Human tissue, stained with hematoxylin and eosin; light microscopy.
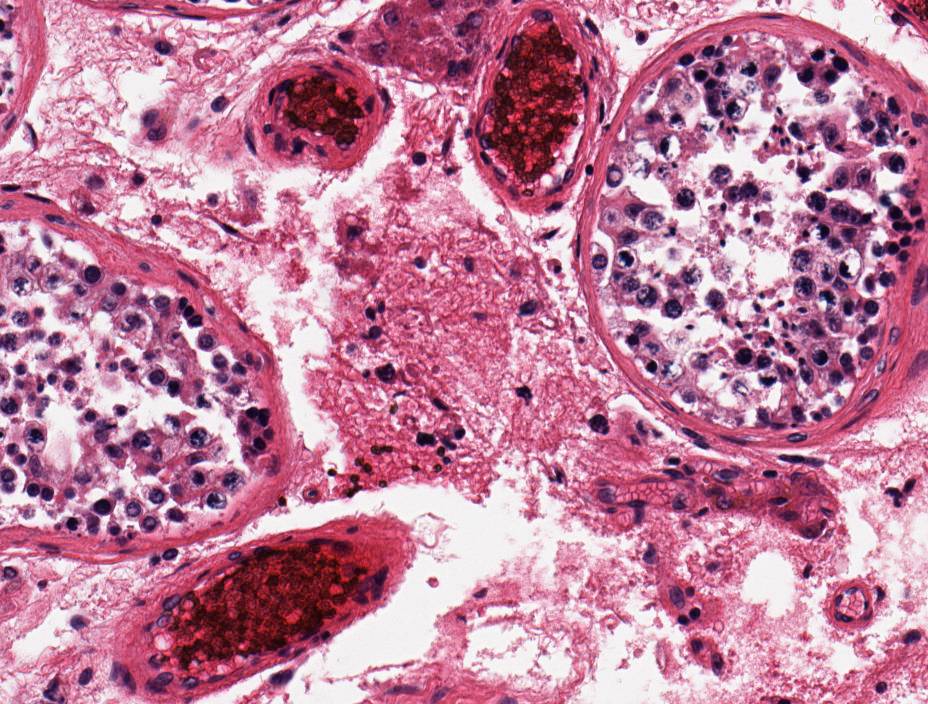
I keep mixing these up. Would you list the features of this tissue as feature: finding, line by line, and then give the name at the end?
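Tubular units: two large, rounded, at upper right and middle left
Cells inside: many small dark round nuclei, mixed with larger cells with paler round nuclei
Unit wall: thin, pink, fibrous, with flattened nuclei
Stroma between: loose, pale pink, wispy, with open spaces
Name: testis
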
